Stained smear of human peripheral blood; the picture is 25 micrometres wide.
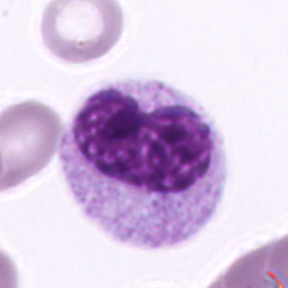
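Metamyelocyte. Outline round and smooth. Nucleus notched in its upper edge, kidney-like, set in the upper part of the cell with a wider band of cytoplasm below. Chromatin dark purple and clumped, with small paler gaps between clumps.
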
